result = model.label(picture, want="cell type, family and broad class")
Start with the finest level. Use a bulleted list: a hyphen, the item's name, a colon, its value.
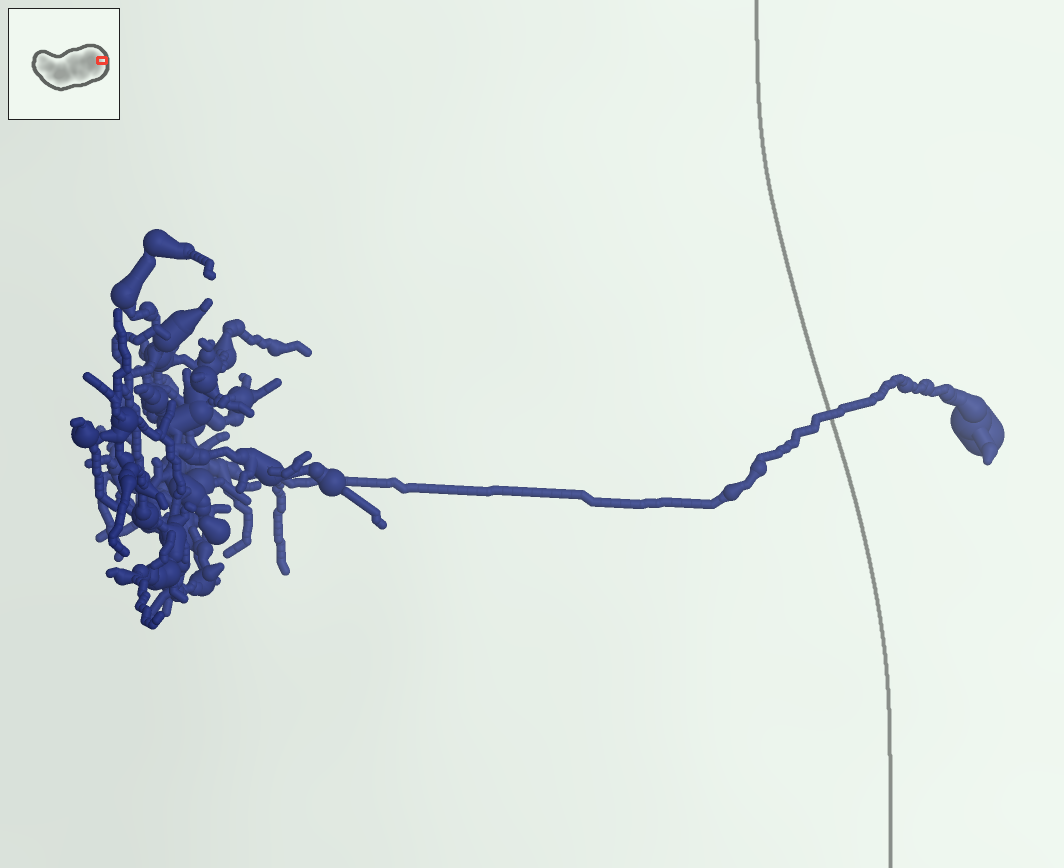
- cell type: Cm3
- family: Cm
- broad class: optic-lobe intrinsic neuron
